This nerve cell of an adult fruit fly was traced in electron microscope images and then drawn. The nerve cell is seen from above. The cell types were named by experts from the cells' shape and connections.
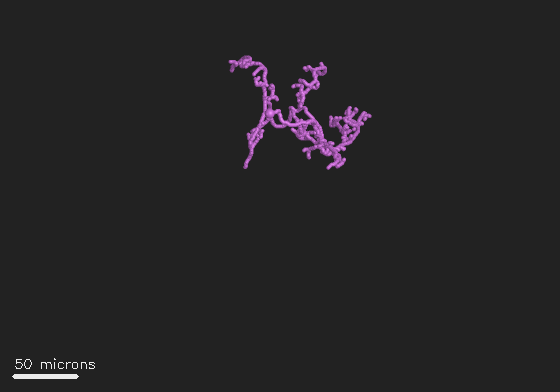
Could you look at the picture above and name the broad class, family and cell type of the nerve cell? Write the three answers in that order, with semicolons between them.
central-brain intrinsic neuron; hemilineage SMPad3; CB3052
